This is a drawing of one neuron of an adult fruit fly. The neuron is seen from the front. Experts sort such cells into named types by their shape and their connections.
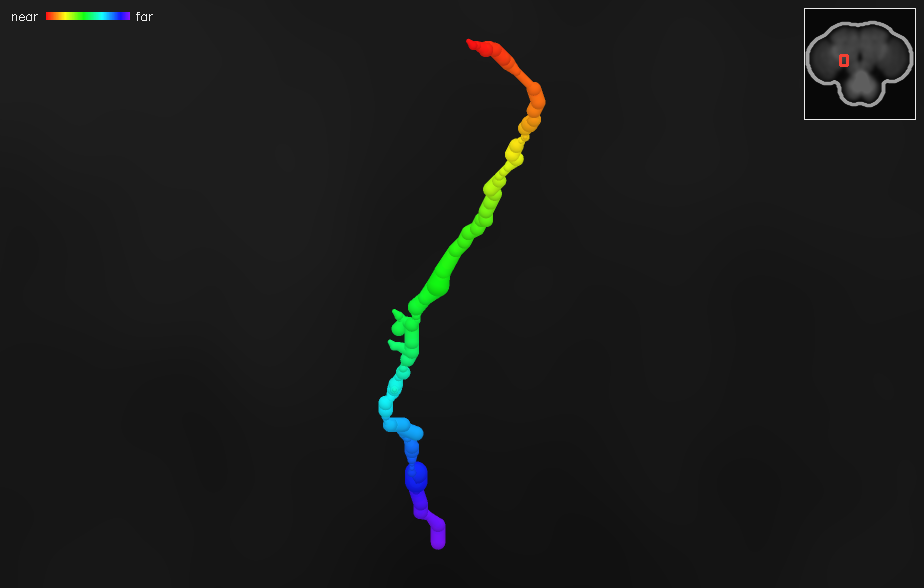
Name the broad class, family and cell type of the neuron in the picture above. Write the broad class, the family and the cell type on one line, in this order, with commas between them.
sensory neuron entering the brain, class mechanosensory, JO-A1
